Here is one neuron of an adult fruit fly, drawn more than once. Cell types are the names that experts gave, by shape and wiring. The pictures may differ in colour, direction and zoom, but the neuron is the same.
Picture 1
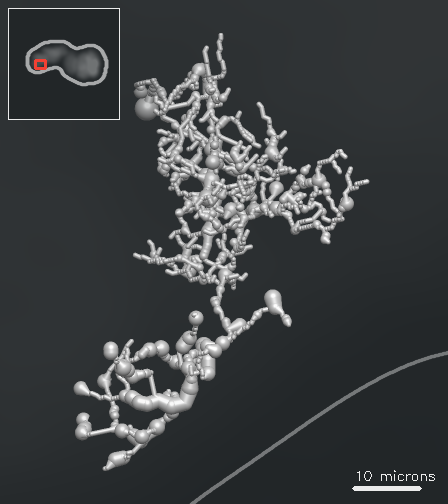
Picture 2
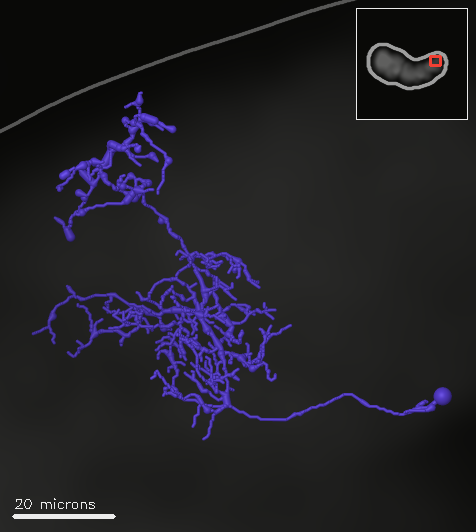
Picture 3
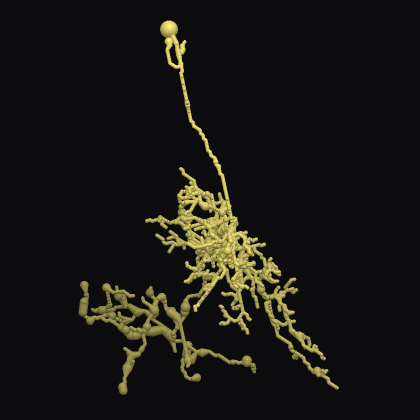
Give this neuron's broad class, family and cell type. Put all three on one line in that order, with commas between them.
nerve-cord intrinsic neuron, hemilineage 06A, IN06A109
